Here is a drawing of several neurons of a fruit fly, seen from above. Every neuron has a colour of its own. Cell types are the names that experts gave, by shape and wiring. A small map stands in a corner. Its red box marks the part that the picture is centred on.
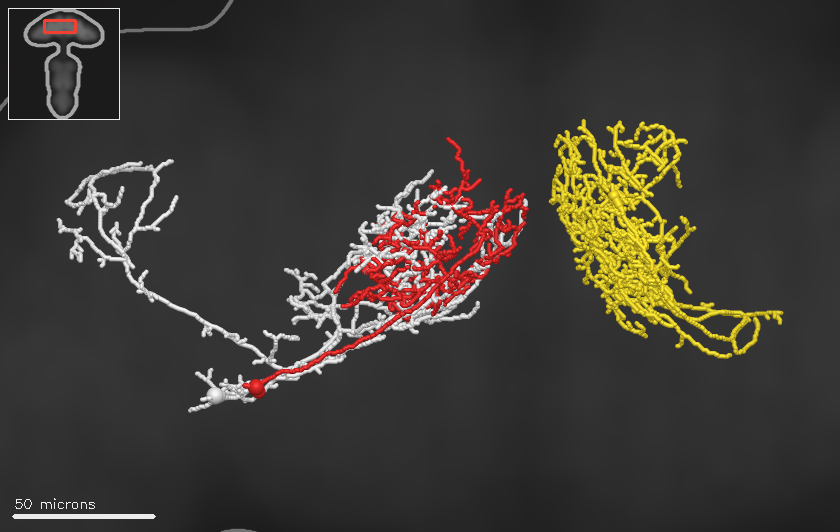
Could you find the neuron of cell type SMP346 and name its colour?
yellow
